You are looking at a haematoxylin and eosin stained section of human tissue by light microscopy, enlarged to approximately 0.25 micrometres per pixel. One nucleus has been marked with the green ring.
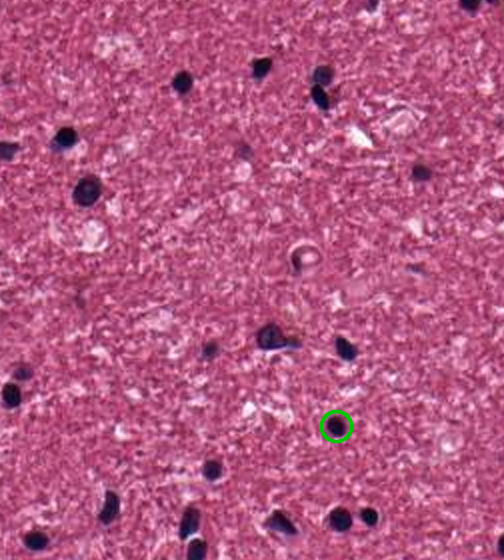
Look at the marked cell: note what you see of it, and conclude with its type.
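The nucleus is round, with a smooth, sharp outline. The nucleus is stained dark and almost evenly throughout, with no inner detail visible. The nucleus is no larger than the other dark nuclei scattered around it and smaller than the biggest ones in the field. Almost no cytoplasm is visible. The nucleus sits nearly bare in the pink, finely fibrillary background, with only a thin pale rim along part of its edge. It lies on its own in the pink background, not touching a vessel or any neighbouring nucleus. The marked cell is an oligodendrocyte.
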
